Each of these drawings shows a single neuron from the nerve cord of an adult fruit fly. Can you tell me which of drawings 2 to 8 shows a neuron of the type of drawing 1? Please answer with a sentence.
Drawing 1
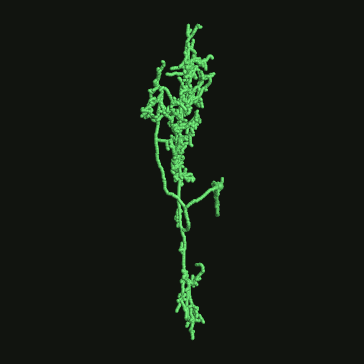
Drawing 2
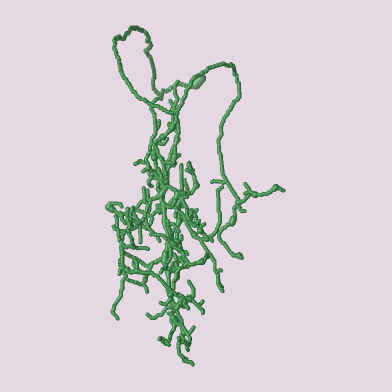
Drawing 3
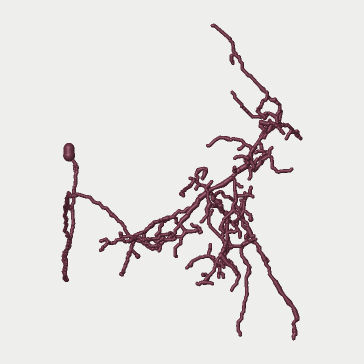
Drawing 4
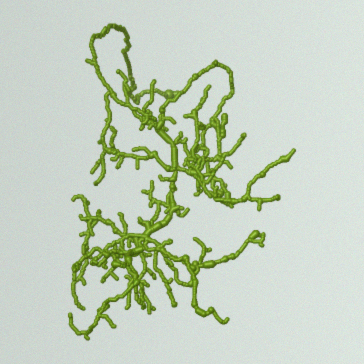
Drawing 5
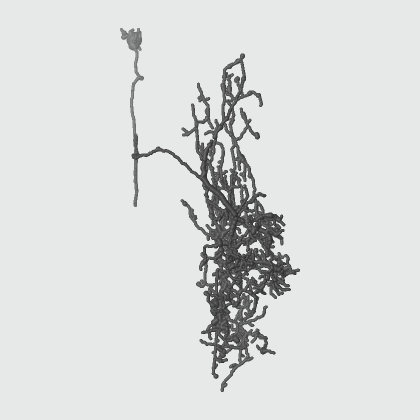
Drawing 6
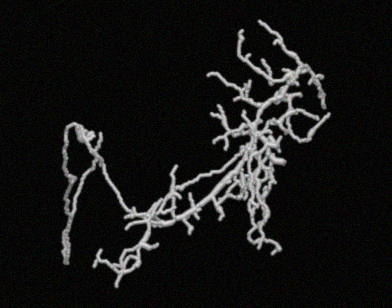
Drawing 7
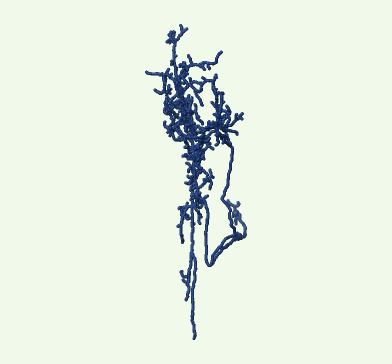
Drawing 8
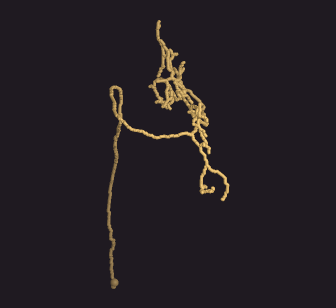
Drawing 7 is of the same cell type.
